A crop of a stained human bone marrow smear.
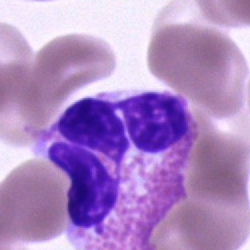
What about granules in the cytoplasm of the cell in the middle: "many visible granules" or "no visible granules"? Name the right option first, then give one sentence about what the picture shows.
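Many visible granules. Fine pink-purple granules fill the cytoplasm.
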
